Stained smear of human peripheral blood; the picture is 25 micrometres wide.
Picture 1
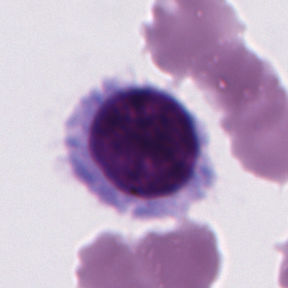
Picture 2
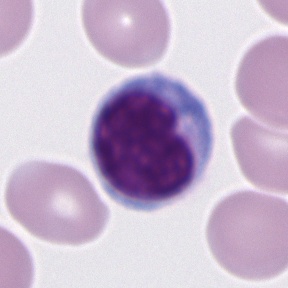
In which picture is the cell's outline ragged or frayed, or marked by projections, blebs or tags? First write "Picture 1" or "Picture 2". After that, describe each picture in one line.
Picture 1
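In picture 1: The cell's outline is ragged and frayed rather than smooth.
In picture 2: The outline of the cell is round and smooth.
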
